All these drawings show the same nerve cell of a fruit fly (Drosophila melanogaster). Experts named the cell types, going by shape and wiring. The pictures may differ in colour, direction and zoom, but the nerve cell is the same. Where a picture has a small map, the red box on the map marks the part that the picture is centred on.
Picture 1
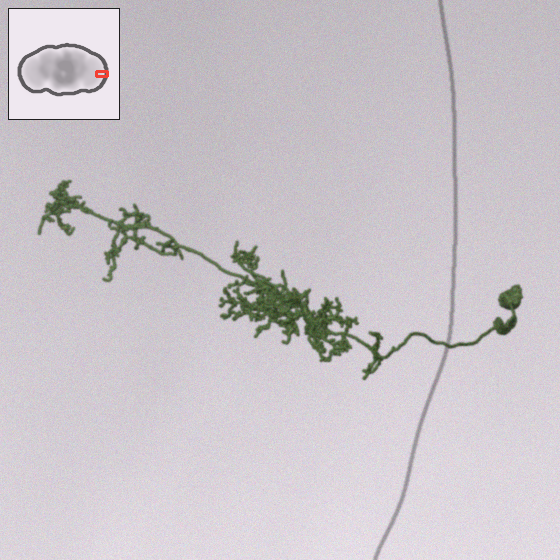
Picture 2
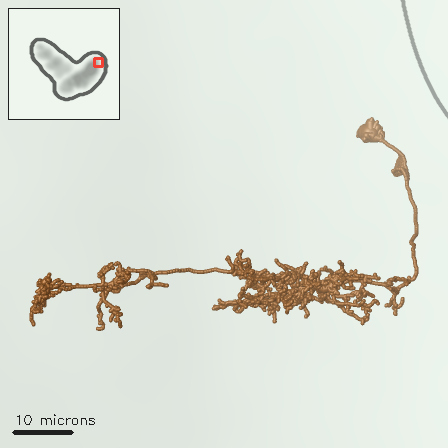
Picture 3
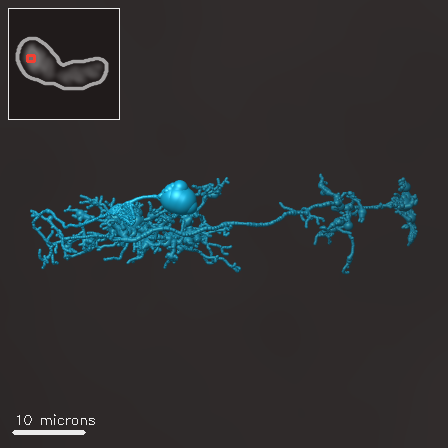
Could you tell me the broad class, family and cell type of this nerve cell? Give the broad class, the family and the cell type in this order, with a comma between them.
optic-lobe intrinsic neuron, Mi, Mi4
